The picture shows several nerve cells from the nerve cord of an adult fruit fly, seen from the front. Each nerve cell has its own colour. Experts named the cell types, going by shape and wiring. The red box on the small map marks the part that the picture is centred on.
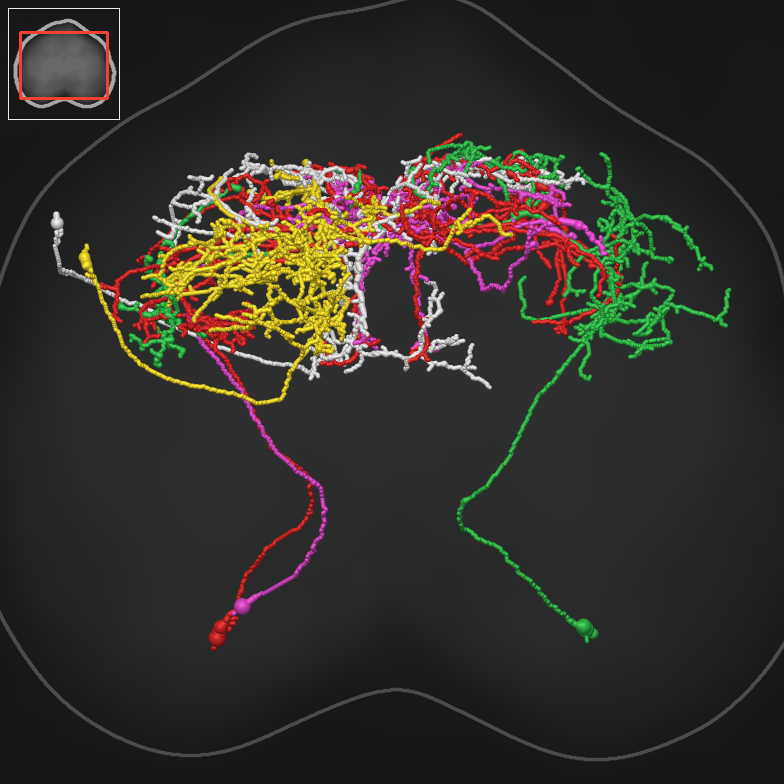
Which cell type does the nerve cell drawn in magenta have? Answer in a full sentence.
The cell type is IN06A054.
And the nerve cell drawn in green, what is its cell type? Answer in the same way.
The cell type is IN06A033.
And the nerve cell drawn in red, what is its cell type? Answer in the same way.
The cell type is IN06A012.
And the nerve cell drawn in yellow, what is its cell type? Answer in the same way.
The cell type is IN11A018.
